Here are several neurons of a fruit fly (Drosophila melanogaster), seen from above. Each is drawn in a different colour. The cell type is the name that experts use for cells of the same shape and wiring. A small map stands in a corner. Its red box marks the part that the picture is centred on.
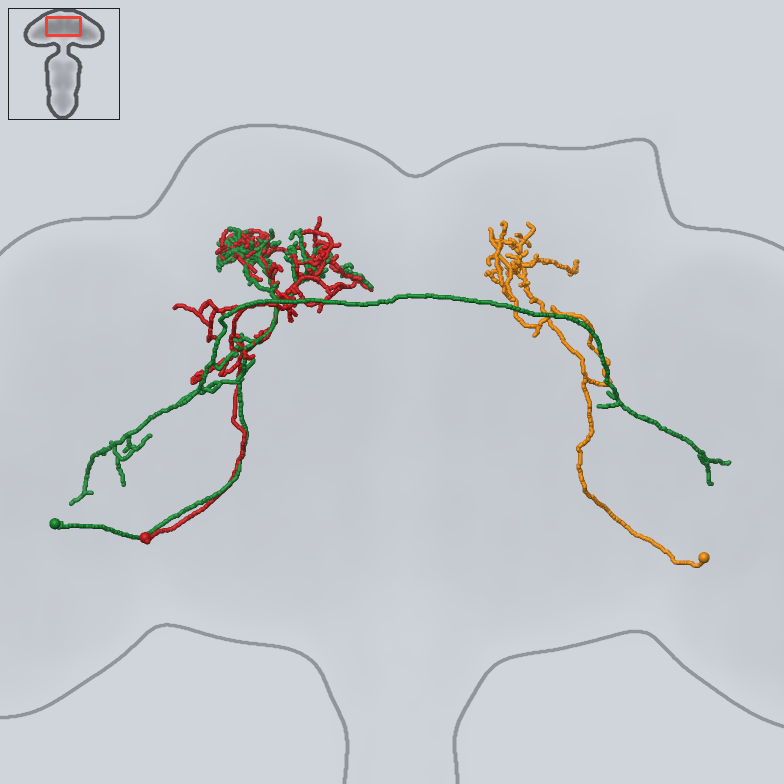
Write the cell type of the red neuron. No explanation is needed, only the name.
MBON15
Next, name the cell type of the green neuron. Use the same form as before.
MBON15-like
